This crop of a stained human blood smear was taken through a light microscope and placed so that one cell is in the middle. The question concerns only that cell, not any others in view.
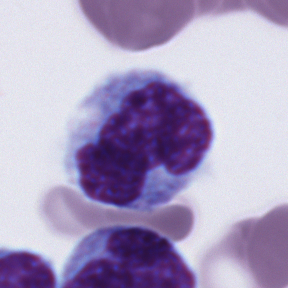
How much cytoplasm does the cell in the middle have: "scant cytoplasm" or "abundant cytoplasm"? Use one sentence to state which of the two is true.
Scant cytoplasm surrounds the nucleus of this cell.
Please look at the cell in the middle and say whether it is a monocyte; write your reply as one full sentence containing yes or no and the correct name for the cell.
Yes, the middle cell of the field is a monocyte.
